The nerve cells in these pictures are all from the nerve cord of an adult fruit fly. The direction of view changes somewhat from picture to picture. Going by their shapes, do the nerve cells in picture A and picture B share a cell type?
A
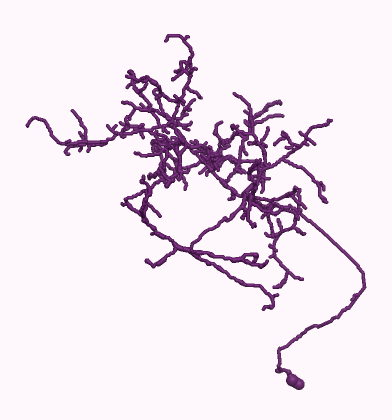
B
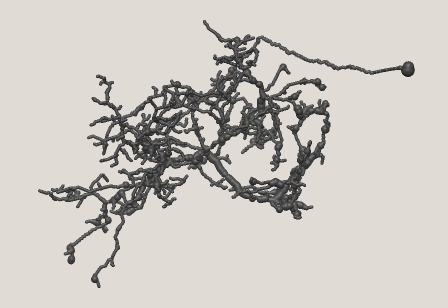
yes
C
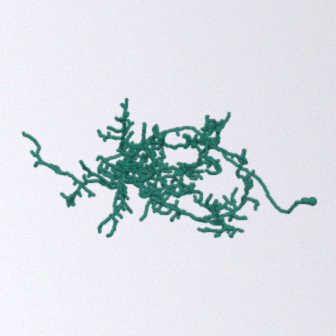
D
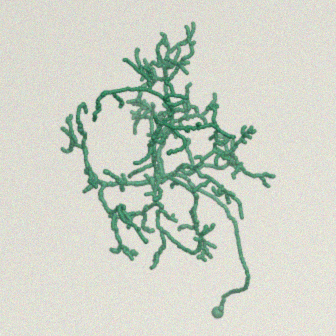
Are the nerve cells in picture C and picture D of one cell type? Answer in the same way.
yes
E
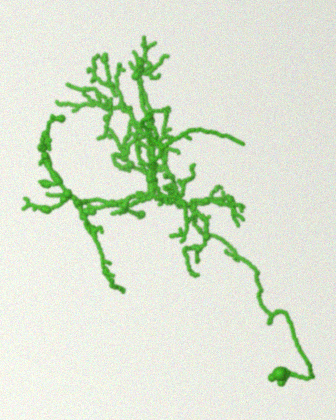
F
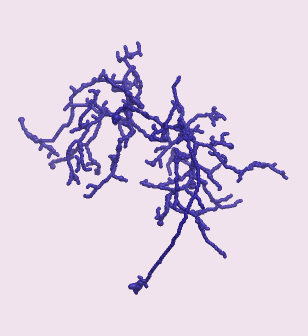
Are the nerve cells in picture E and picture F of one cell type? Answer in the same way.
yes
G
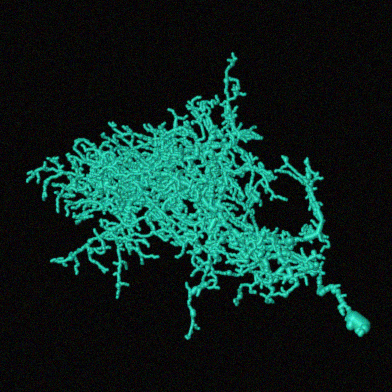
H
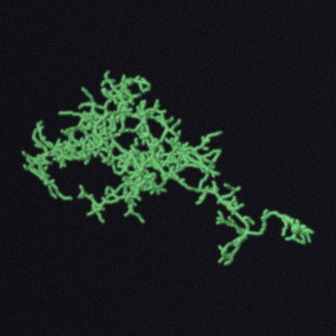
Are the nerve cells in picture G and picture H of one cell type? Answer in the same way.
yes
